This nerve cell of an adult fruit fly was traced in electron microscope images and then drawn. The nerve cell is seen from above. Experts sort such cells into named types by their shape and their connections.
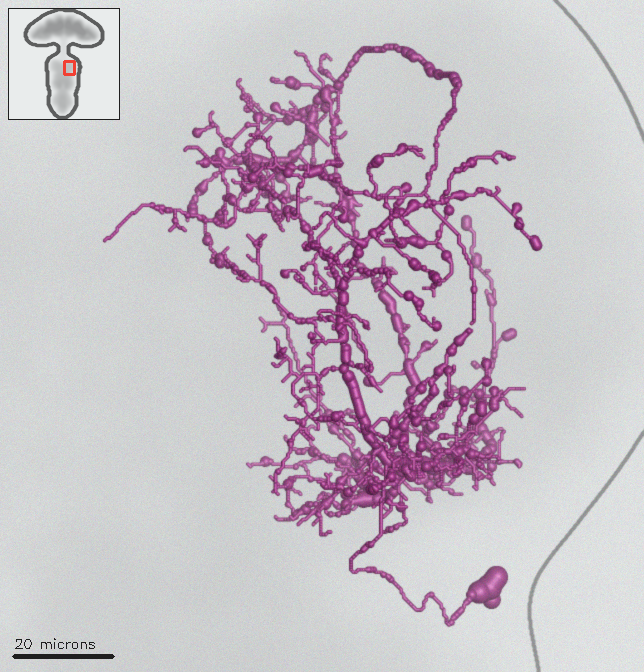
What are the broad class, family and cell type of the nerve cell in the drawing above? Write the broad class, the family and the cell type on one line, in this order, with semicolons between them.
nerve-cord intrinsic neuron; hemilineage 03A; IN03A019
